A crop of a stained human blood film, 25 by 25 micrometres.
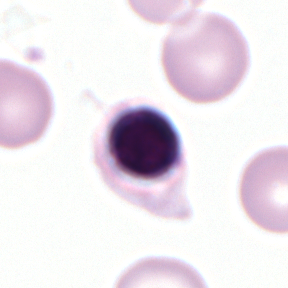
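Normoblast, middle of the peripheral blood smear. Nucleus round, about 6 micrometres across, set off-centre toward the upper part of the cell. Chromatin very dark and dense throughout. More cytoplasm below the nucleus than above it. Thin pale strand projecting from the upper left edge.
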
